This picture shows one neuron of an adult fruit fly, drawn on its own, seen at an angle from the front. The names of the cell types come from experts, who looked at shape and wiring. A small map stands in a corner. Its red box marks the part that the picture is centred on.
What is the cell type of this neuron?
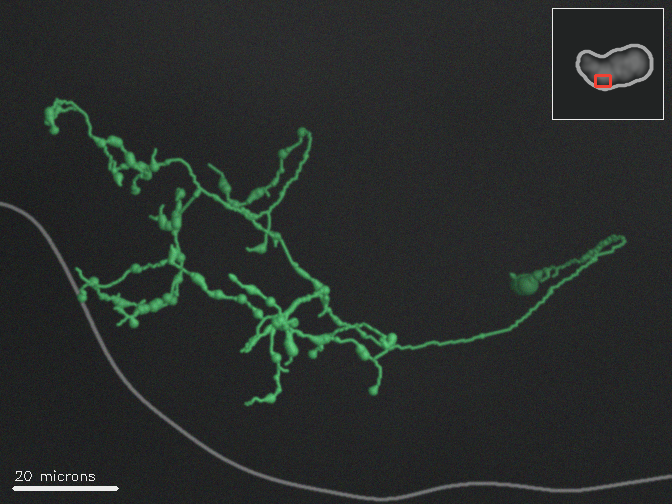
IN13B072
